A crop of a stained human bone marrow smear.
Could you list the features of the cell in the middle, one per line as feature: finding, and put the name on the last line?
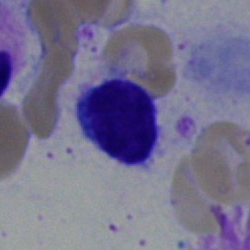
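Shape: roughly oval, edge smooth but slightly uneven
Nucleus: fills nearly the entire cell
Chromatin: dense, very dark blue-purple all through
Cytoplasm: scant, no distinct pale rim around the nucleus
This one: lymphocyte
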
